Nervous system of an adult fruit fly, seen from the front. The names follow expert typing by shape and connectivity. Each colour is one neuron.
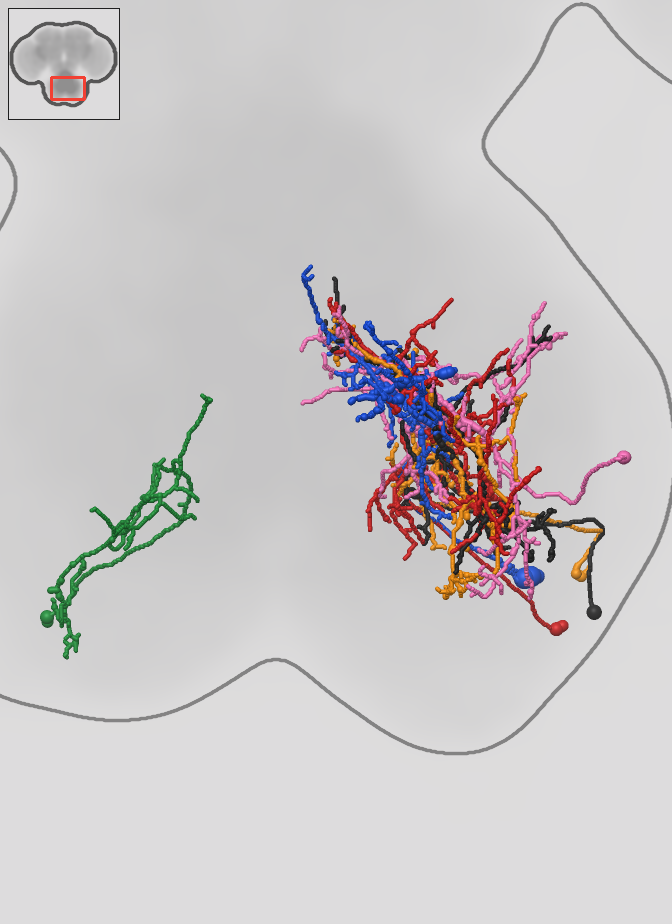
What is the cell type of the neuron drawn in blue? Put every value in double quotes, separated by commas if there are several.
"IN21A027"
